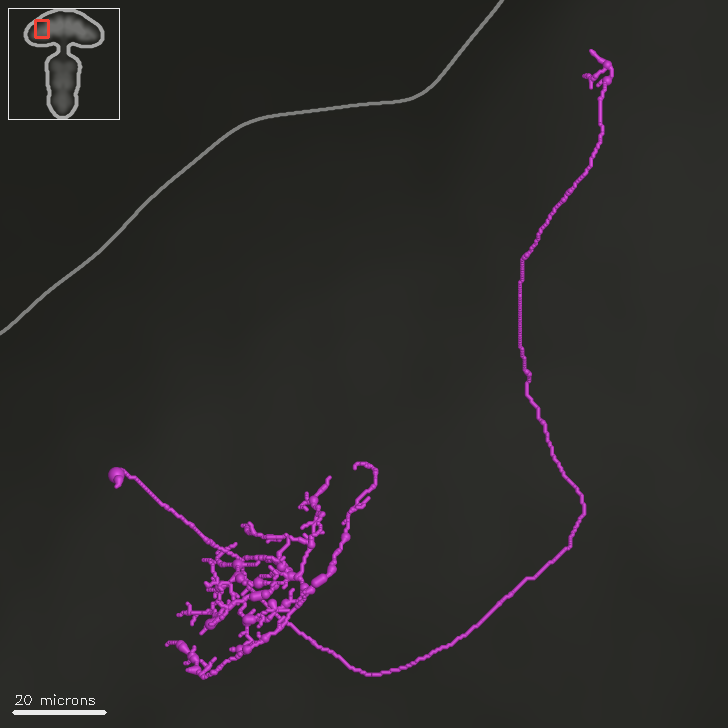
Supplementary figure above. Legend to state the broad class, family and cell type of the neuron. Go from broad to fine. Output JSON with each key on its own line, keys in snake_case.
{
 "broad_class": "visual projection neuron",
 "family": "MeTu",
 "cell_type": "MeTu1"
}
